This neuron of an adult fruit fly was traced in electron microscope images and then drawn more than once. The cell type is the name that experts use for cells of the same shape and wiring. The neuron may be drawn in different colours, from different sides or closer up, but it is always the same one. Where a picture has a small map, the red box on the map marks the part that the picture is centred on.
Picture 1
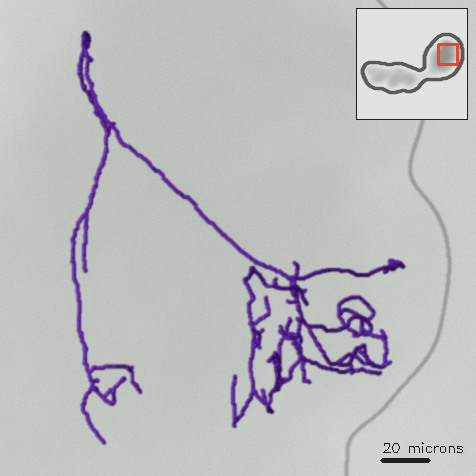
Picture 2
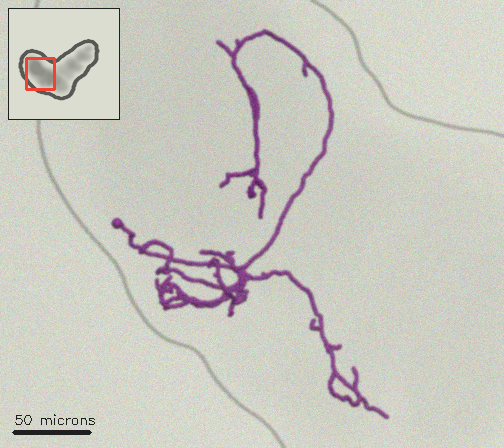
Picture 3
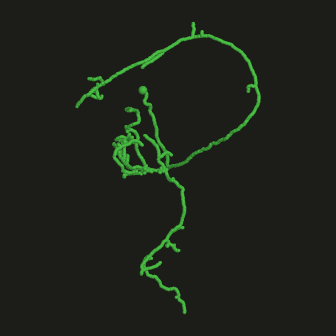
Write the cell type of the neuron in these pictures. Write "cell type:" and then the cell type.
cell type: M_lPNm11A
